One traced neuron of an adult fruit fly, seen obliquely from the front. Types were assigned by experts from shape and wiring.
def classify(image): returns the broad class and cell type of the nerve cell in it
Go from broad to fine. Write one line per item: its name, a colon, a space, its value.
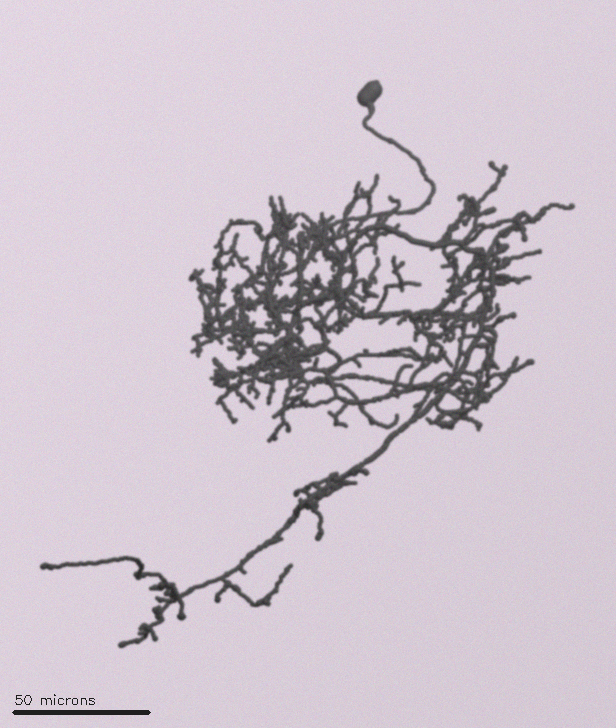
broad class: nerve-cord intrinsic neuron
cell type: INXXX031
